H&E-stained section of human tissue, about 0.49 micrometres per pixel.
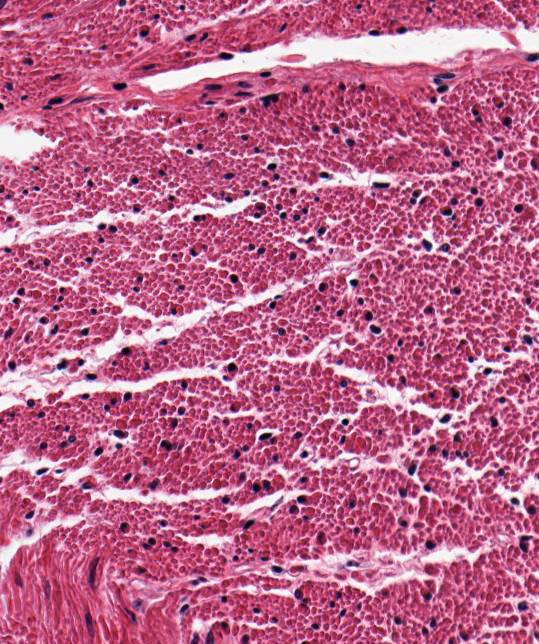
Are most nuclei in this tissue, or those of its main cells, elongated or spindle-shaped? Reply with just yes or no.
No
